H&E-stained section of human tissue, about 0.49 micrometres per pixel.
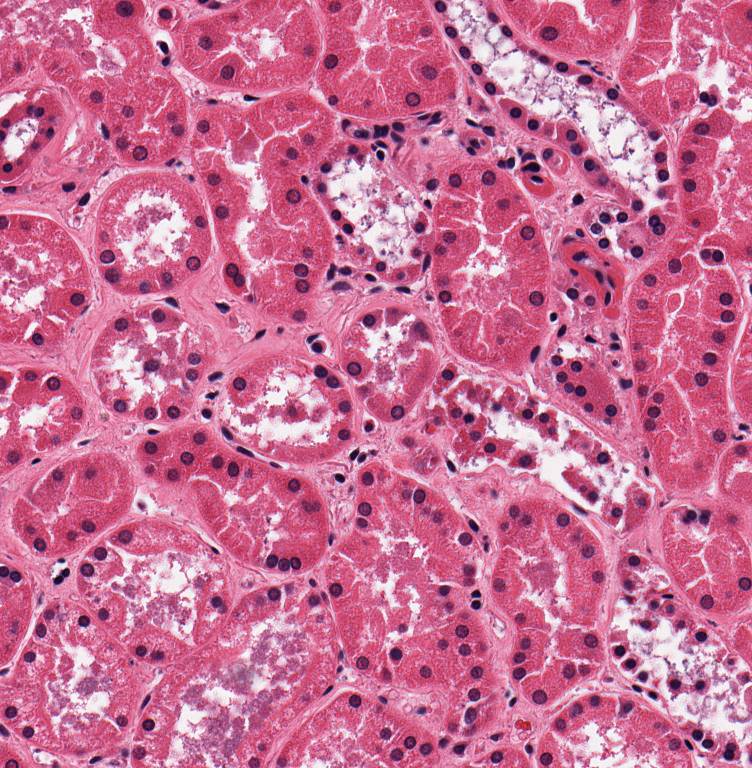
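Renal cortex: closely set tubules fill the field, cut in round, oval and elongated profiles. Most are lined by a single layer of tall cuboidal cells with deeply eosinophilic, finely granular cytoplasm. Many lumens partly filled with loose, pale pink-to-purple flocculent material. Between tubules, only thin strands of pink connective tissue with scattered flattened dark nuclei.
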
